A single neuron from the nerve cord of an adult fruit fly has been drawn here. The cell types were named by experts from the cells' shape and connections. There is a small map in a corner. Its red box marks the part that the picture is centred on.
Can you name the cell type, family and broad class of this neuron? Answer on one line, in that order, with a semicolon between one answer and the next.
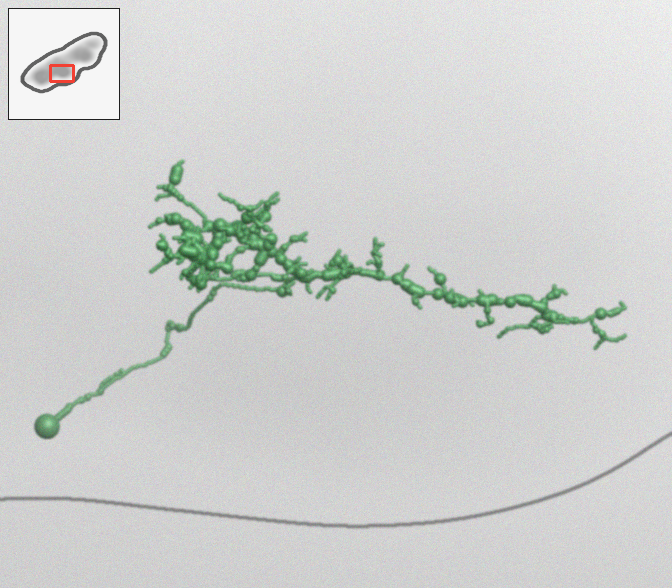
IN09A039; hemilineage 09A; nerve-cord intrinsic neuron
